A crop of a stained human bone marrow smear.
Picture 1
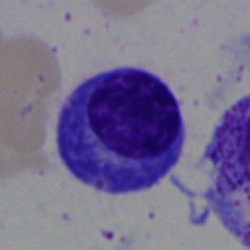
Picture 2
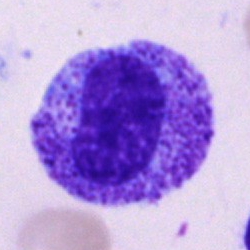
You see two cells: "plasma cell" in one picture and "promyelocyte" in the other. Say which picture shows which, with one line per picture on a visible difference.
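Picture 1 is a plasma cell. The cytoplasm shows no distinct granules.
Picture 2 is a promyelocyte. The cytoplasm is packed with coarse dark purple granules.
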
